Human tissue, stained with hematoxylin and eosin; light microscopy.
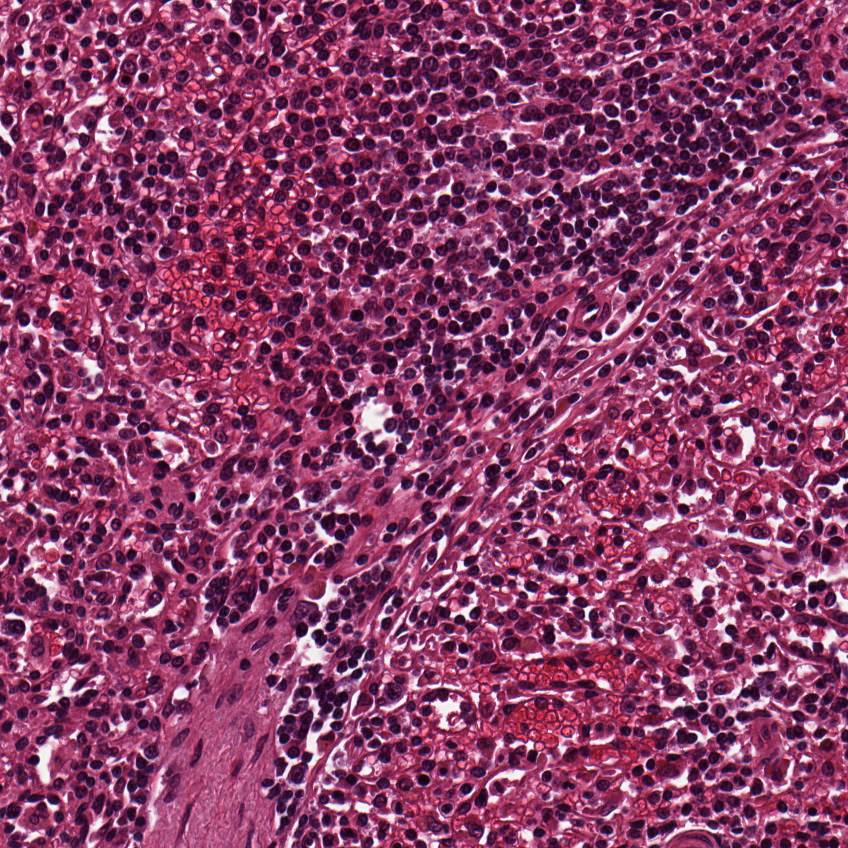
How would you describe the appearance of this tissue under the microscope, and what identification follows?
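Cellularity: dense throughout, with no epithelium or glands. Cells: mostly small and round, dark round nuclei, scant cytoplasm, consistent with lymphocytes. Red blood cells: packed clusters, upper left and lower right. Band: spindle-shaped nuclei, diagonally from lower left to upper right through the centre. Name: spleen.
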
